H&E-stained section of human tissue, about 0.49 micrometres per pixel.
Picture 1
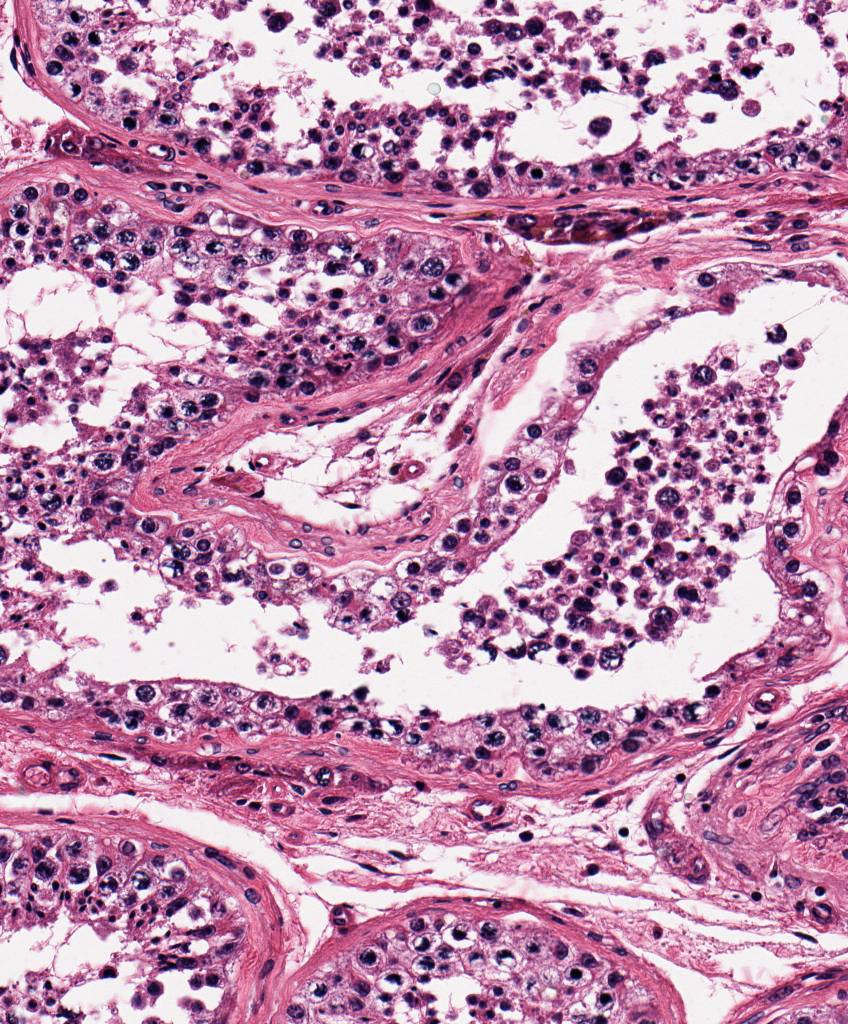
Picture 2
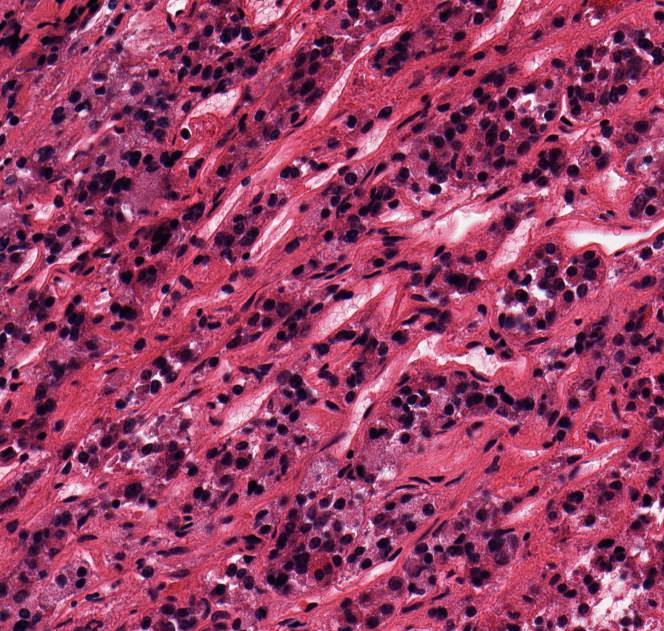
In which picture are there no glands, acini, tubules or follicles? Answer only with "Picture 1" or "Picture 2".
Picture 2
